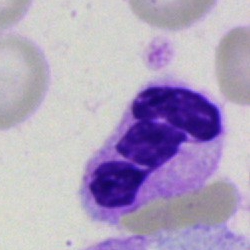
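Segmented neutrophil at the centre of the smear, its nucleus split into three separate lobes lined up diagonally from lower left to upper right. Chromatin's dark purple and coarsely clumped, and the cytoplasm holds only fine, faint granules.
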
